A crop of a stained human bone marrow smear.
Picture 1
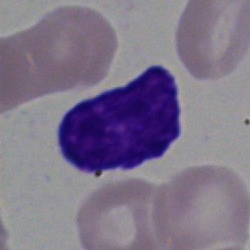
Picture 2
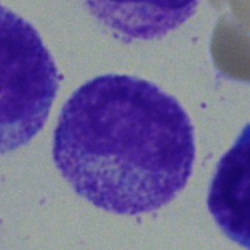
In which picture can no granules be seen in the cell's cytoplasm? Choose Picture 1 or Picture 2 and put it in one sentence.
For the cell in picture 1, the cytoplasm contains no visible granules.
